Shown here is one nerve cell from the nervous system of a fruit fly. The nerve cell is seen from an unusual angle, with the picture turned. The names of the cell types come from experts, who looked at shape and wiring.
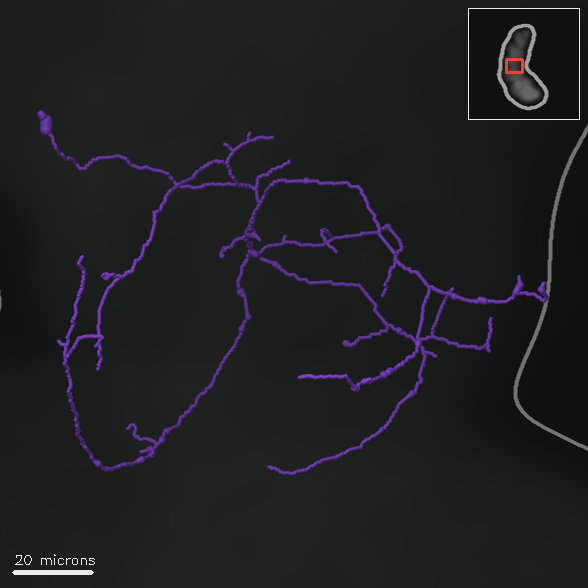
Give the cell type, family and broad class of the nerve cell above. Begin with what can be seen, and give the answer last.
The cell body can be seen at the upper left of the picture. From left to right in the picture it spans about 130 microns. Its cell type is IN04B111. The family is hemilineage 04B. Its broad class is nerve-cord intrinsic neuron.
